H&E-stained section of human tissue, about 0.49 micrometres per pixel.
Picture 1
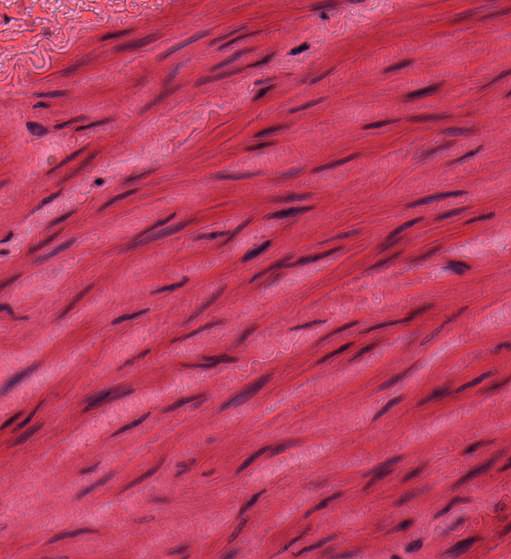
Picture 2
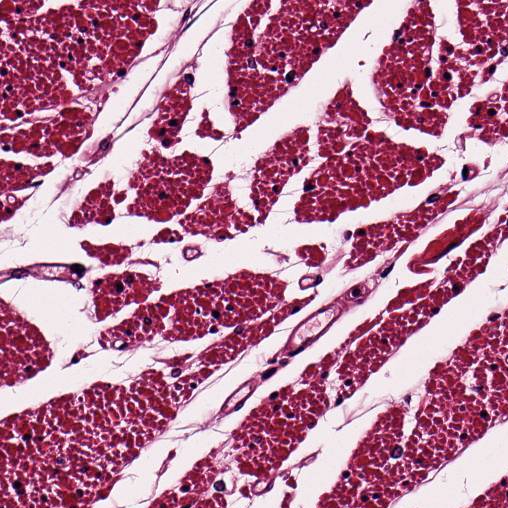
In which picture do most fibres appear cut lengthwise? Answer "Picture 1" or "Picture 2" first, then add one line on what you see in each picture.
Picture 1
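What picture 1 shows: The cells are smooth muscle cells arranged in long parallel bundles without any crossing bundles.
What picture 2 shows: Each bundle is made of many small, closely packed, cross-cut polygonal profiles of deep red cytoplasm.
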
